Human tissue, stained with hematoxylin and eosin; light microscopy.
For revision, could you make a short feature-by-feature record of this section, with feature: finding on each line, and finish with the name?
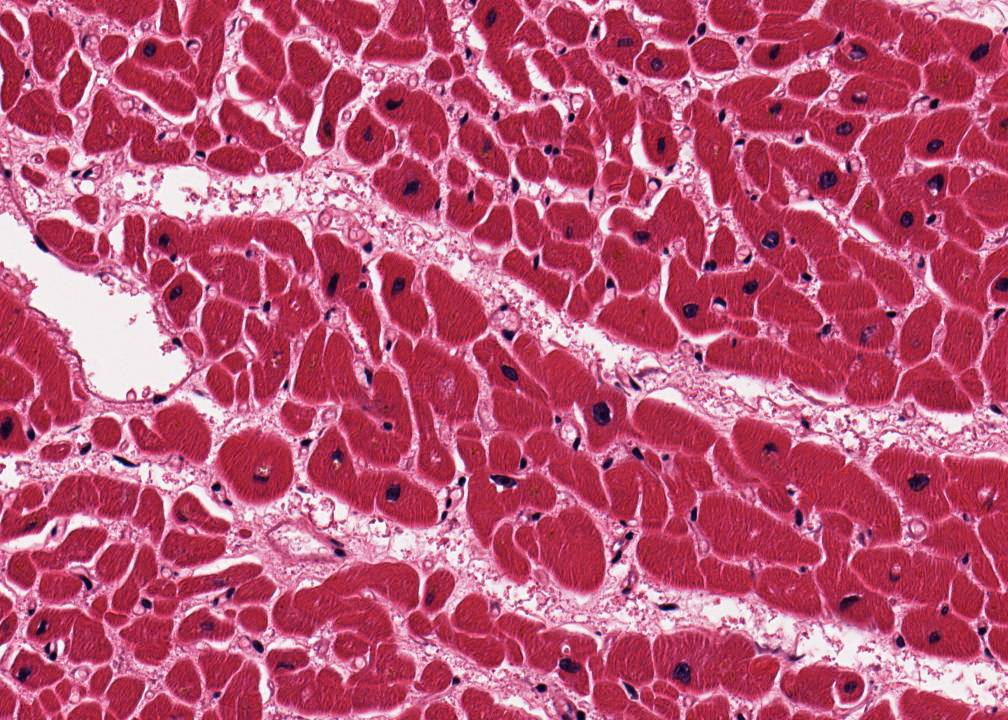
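Fibres: bundles filling the field, mostly cut in cross or oblique section
Stroma bands: pale, running diagonally from upper left to lower right
Cytoplasm: deep red, fairly uniform throughout
Profiles: irregular, angular, varying in size, some branched
Stroma: loose, pale, wispy, with scattered small dark elongated nuclei
Name: left ventricle of the heart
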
